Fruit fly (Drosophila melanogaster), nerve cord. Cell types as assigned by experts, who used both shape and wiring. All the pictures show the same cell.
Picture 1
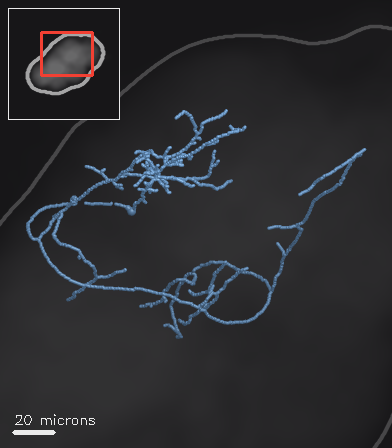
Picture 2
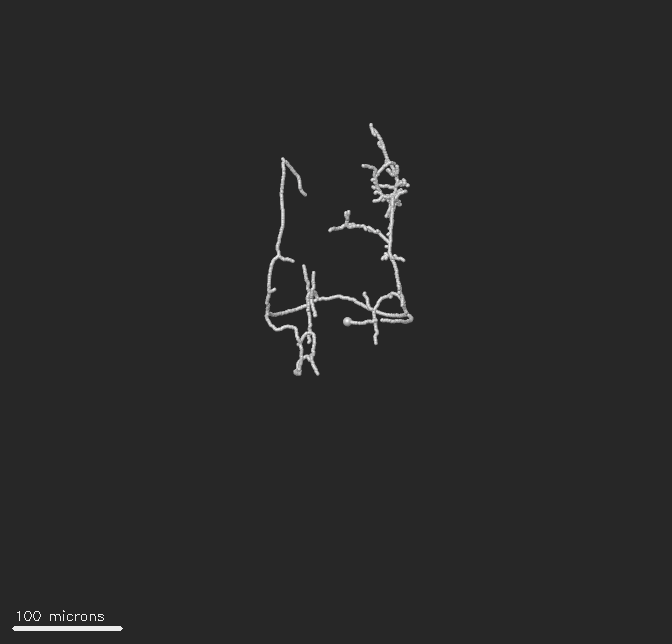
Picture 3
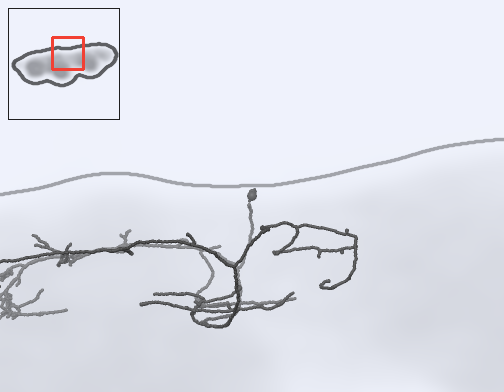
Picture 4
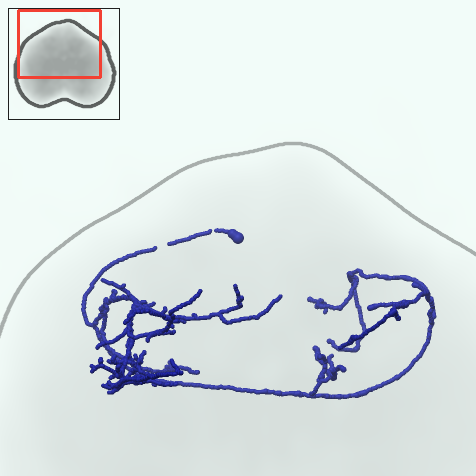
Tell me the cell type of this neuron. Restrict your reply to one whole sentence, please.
A cell of type IN19B071 is what this neuron is.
